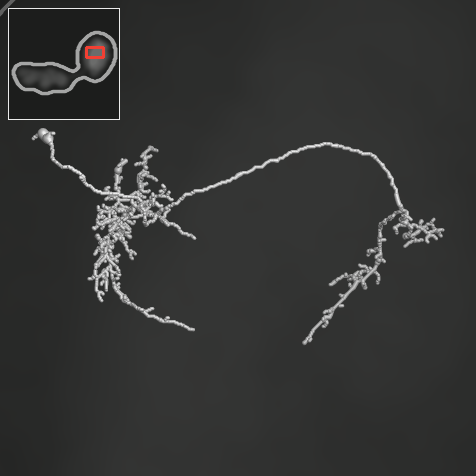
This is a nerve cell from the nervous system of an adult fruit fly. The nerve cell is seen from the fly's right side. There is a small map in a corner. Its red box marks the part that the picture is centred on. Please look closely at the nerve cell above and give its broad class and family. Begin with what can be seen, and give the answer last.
The cell body is at the upper left of the picture. The picture shows dozens of branch ends. This is a central-brain intrinsic neuron. Its family is hemilineage VLPp&l1_posterior.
